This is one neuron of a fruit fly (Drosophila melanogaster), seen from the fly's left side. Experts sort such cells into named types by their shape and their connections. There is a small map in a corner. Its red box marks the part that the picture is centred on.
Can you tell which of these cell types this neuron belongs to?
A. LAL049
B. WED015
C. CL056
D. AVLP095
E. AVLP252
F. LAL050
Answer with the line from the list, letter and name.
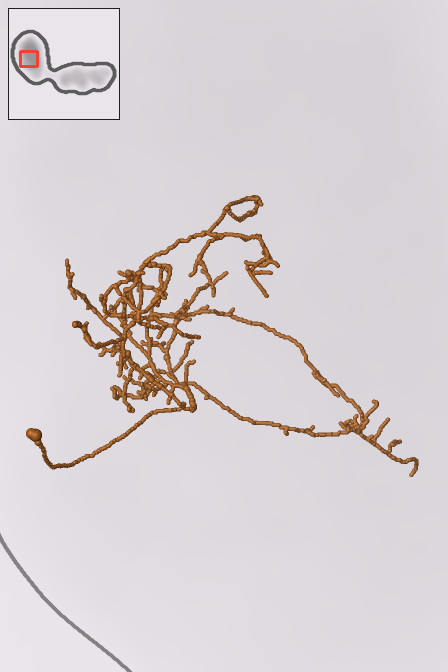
A. LAL049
